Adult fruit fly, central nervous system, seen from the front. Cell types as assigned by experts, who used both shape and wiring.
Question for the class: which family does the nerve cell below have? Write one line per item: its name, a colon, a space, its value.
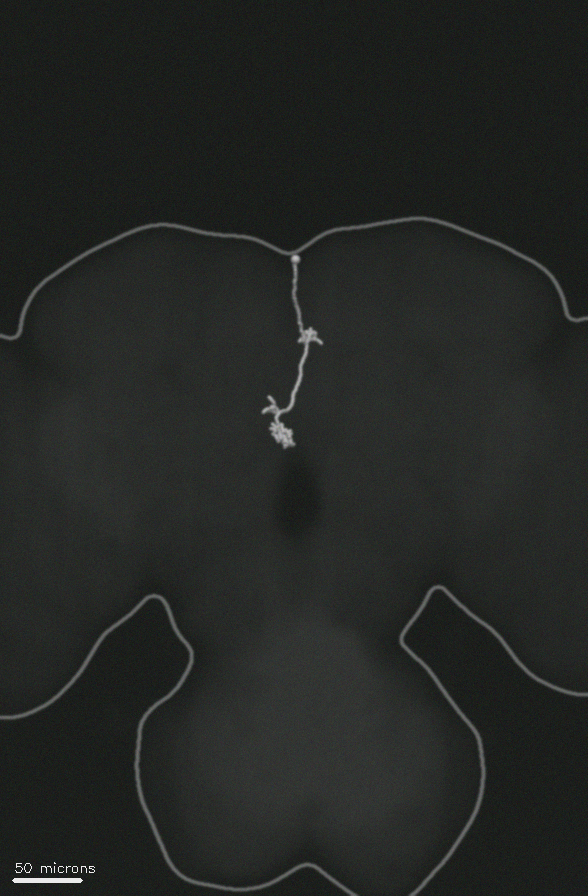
family: class CX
